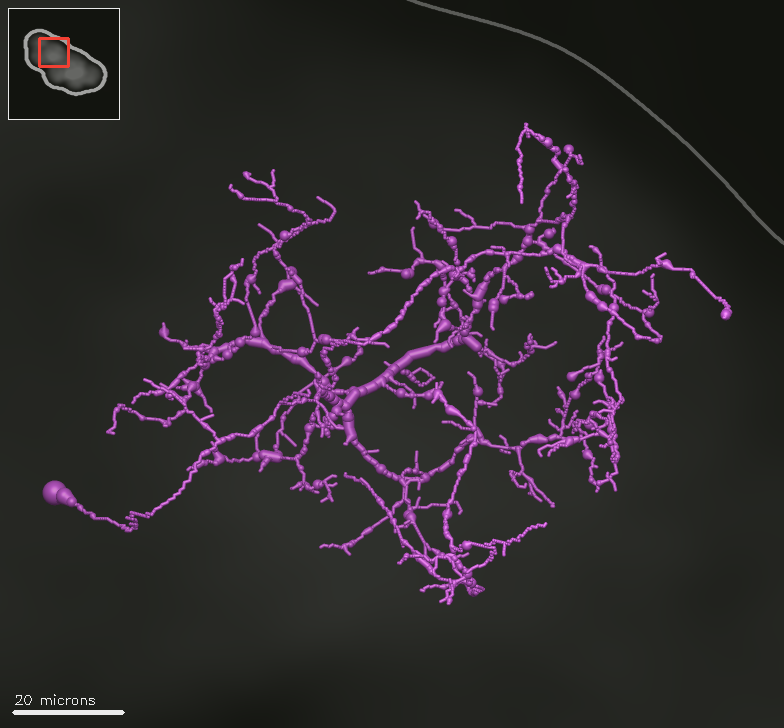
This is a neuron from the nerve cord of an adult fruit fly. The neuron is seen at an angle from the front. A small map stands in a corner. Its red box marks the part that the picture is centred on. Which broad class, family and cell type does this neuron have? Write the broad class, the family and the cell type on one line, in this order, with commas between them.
nerve-cord intrinsic neuron, hemilineage 04B, IN04B052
